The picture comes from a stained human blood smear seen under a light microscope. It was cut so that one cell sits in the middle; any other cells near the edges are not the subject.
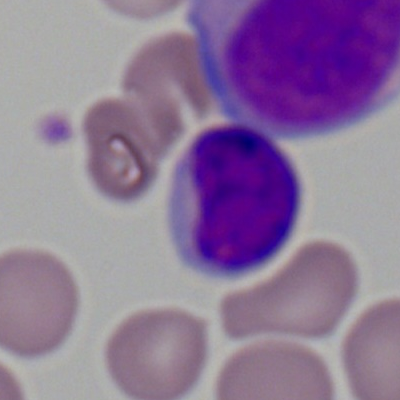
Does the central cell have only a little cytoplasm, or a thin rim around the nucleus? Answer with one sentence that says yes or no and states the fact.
Yes, most of the cell is filled by the nucleus.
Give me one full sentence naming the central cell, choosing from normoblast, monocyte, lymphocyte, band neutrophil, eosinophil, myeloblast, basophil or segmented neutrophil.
The cell nearest the centre of this crop is a lymphocyte.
